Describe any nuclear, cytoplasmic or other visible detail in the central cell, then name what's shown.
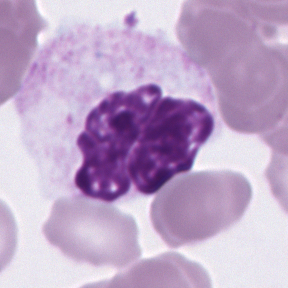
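The outline seems roughly round, though only faintly defined. The nucleus lies in the lower part, leaving most of the cytoplasm above it. It is folded, a deep cleft running top to bottom through its middle, and I can find no nucleoli. So: a segmented neutrophil.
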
